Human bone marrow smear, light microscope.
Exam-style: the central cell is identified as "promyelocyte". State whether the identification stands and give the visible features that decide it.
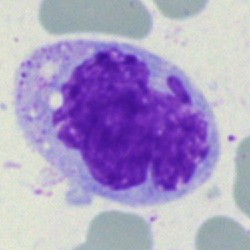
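Two features decide: the nucleus has an irregular, folded outline with indentations, and the cytoplasm is pale grey-blue.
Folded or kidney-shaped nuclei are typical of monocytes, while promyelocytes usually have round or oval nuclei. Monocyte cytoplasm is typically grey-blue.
The cell is therefore a monocyte, not a promyelocyte. A few small clear vacuoles lie in the cytoplasm to the left of the nucleus, which also suits a monocyte.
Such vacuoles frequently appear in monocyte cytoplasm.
The nucleus fills most of the cell and sits toward its right side, which taken alone would not exclude a promyelocyte.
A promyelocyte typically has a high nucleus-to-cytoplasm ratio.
The outline is oval and mostly smooth, the cytoplasm moderate in amount, and the chromatin dark purple with a mottled, clumped texture.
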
